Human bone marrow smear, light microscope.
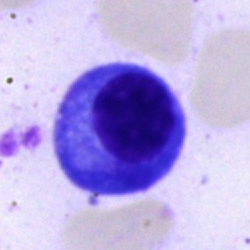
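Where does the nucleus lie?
Off-centre, pushed toward the upper right of the cell.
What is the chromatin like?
Dense and dark purple.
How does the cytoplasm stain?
A deep blue, with a paler, mottled zone just to the left of the nucleus.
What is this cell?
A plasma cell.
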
